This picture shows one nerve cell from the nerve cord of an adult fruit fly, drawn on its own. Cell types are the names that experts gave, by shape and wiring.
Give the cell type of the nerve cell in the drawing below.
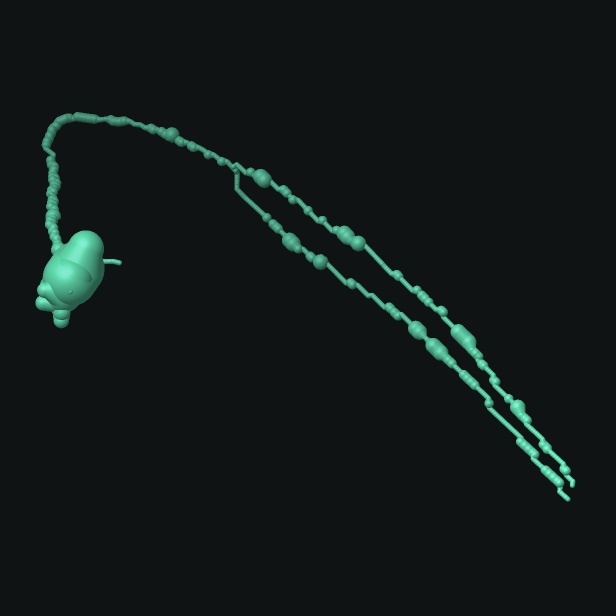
AN01A055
